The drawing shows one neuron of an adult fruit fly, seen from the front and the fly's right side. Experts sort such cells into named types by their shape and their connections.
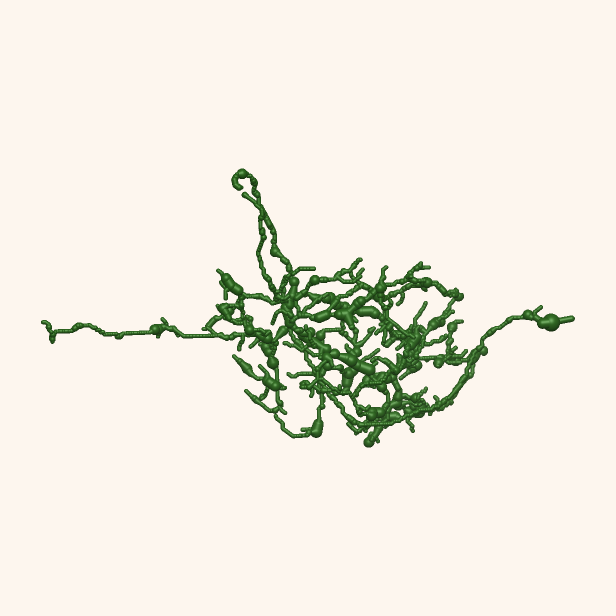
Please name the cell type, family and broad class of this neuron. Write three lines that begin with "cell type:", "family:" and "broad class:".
cell type: GNG608
family: hemilineage TRdm
broad class: central-brain intrinsic neuron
